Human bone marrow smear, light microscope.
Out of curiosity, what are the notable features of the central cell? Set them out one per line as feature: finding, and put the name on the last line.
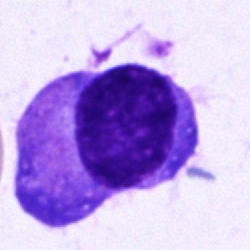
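Amount of cytoplasm: plentiful, mostly left of the nucleus
Its stain: deep blue-violet, I'd say
Pale zone: yes, against the nucleus on the left
Chromatin: dark purple, dense, clumped
Name: plasma cell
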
